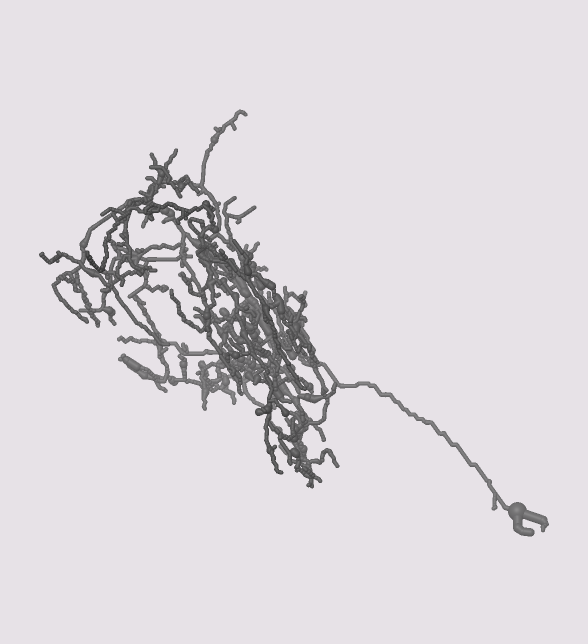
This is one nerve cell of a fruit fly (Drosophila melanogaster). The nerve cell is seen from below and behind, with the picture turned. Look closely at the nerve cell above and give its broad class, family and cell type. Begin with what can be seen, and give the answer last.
The cell body can be seen at the lower right of the picture. Dozens of branch ends can be seen. This is a central-brain intrinsic neuron. The family is hemilineage TRdl_b. It is of cell type GNG210.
